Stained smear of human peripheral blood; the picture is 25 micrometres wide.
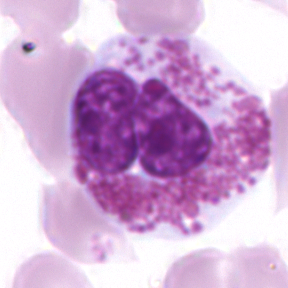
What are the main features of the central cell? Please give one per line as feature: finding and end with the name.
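Nucleus: two lobes of similar size, side by side
Position: nucleus toward the left of the cell
Chromatin: dark purple, coarsely clumped
Granules: sparser in the upper part, with pale cytoplasm between them
Name: eosinophil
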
